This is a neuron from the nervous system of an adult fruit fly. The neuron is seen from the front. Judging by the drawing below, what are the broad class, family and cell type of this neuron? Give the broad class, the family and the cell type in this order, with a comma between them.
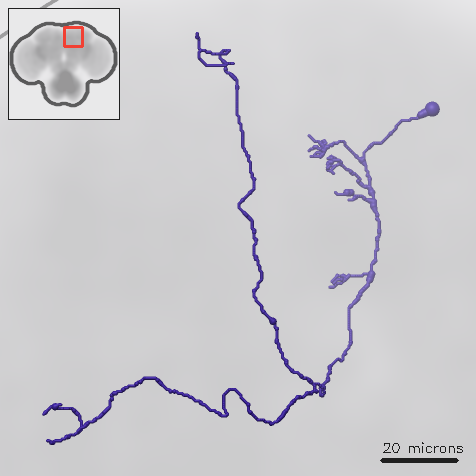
central-brain intrinsic neuron, class Kenyon Cell, KCab-s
